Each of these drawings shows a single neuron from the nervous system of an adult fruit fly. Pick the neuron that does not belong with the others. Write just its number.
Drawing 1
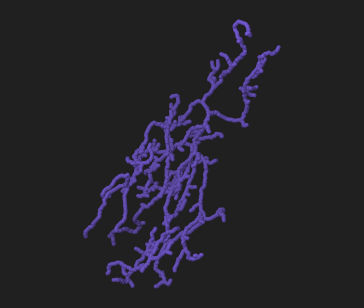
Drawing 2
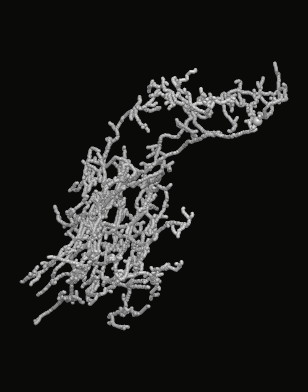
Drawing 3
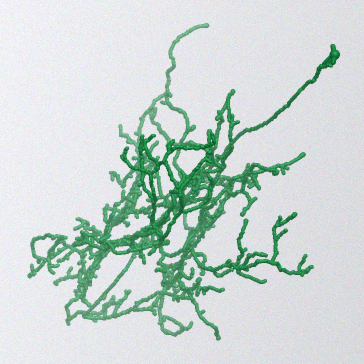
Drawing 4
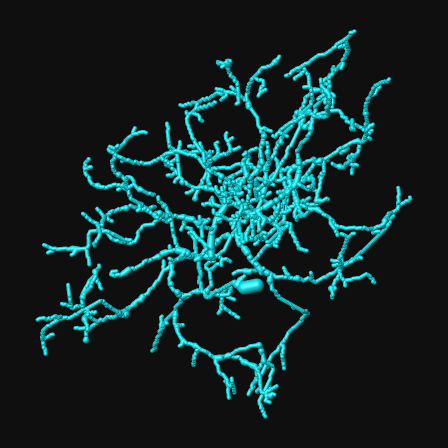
4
